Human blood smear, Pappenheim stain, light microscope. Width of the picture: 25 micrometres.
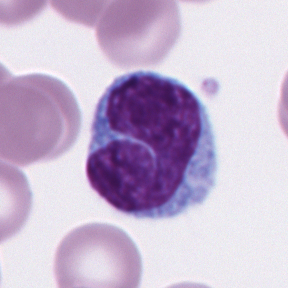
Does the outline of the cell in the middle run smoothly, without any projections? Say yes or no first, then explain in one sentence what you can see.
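Yes. The cell outline is roughly round with a smooth edge.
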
